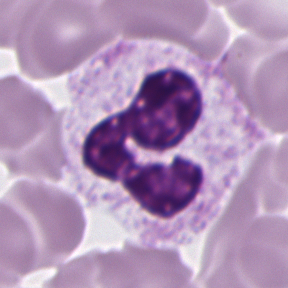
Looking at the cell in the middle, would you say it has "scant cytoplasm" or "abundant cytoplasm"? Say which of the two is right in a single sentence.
The cytoplasm of this cell is abundant.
